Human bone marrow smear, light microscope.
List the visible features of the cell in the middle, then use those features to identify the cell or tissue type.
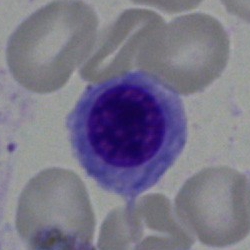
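Chromatin first: dark purple and clumped, with paler spots between the clumps. Next, cytoplasm: blue, with no visible granules and no visible vacuoles. Name: erythroblast.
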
